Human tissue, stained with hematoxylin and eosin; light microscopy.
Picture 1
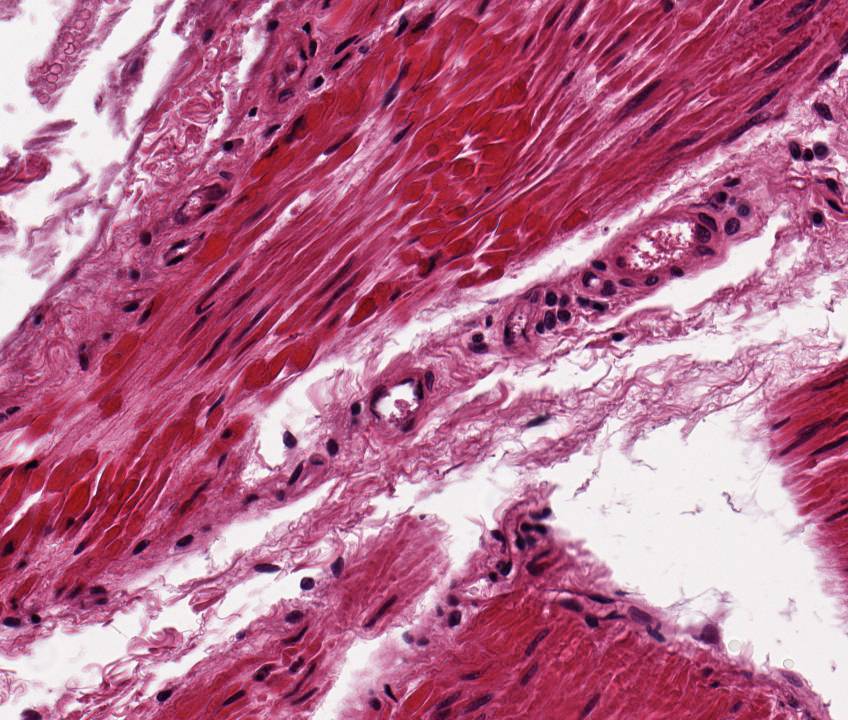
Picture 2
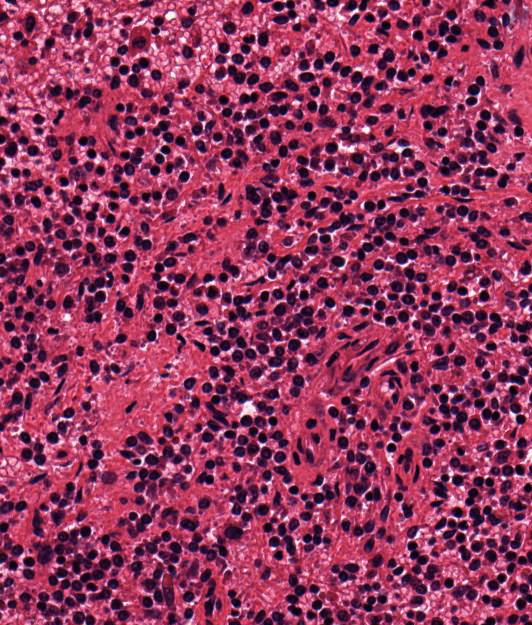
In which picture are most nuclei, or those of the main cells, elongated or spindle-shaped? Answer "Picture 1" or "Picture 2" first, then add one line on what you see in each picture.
Picture 1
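What picture 1 shows: The smooth muscle cells have elongated, blunt-ended nuclei lying parallel to the fibres.
What picture 2 shows: Most nuclei are round and darkly stained.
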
